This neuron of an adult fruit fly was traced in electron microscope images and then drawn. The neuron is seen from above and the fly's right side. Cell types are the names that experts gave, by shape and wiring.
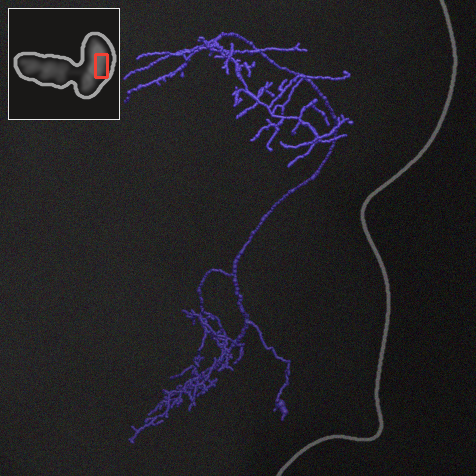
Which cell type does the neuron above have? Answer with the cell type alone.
SMP742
